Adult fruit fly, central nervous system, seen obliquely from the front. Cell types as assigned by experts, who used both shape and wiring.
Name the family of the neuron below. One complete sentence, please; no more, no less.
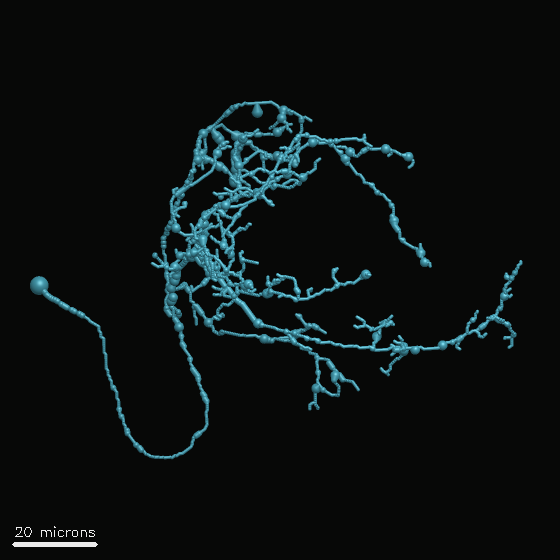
The neuron is categorized as belonging to family hemilineage LHl4_dorsal.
